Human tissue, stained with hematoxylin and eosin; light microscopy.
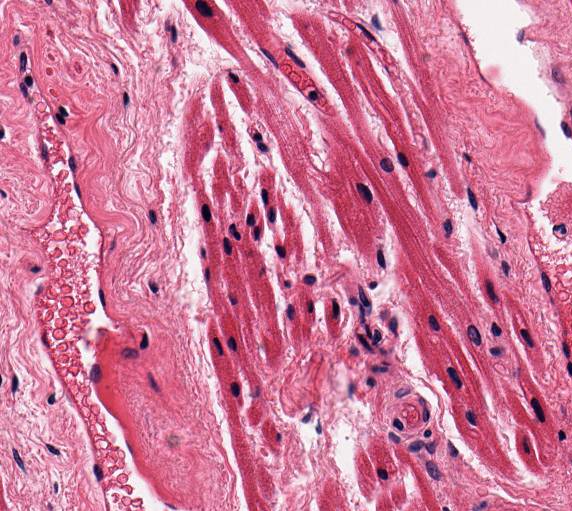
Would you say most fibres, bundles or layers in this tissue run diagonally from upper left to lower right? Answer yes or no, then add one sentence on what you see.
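Yes. The centre and right of the field are filled with elongated pink fibres running diagonally from upper left to lower right.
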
